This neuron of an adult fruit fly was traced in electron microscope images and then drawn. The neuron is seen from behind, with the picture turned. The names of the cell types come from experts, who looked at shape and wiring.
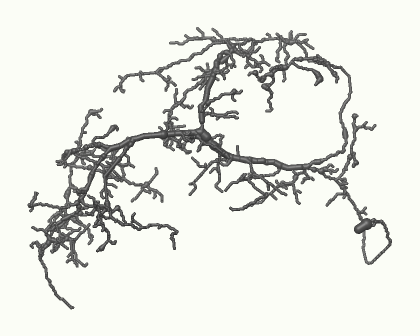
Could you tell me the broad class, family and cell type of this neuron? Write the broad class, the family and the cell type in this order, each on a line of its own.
nerve-cord intrinsic neuron
hemilineage 03A
IN03A053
